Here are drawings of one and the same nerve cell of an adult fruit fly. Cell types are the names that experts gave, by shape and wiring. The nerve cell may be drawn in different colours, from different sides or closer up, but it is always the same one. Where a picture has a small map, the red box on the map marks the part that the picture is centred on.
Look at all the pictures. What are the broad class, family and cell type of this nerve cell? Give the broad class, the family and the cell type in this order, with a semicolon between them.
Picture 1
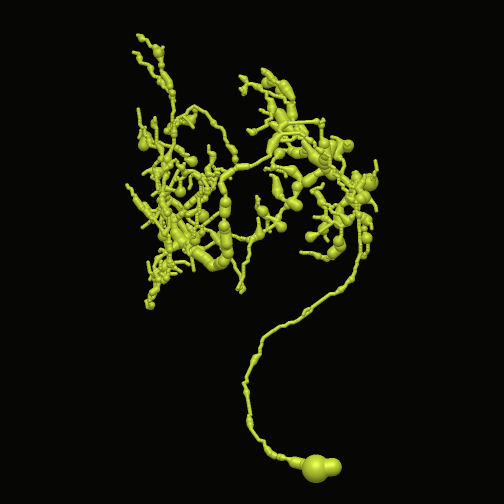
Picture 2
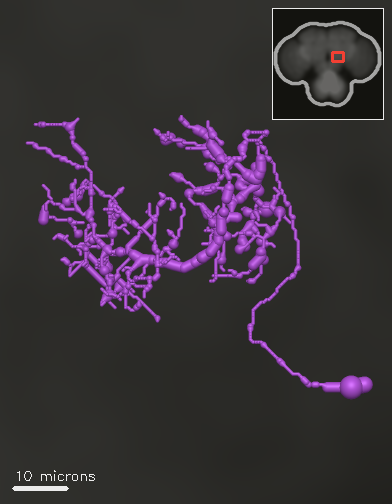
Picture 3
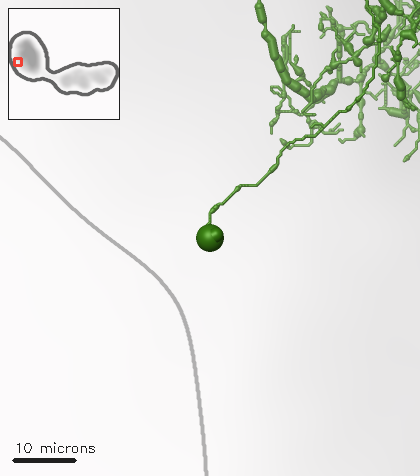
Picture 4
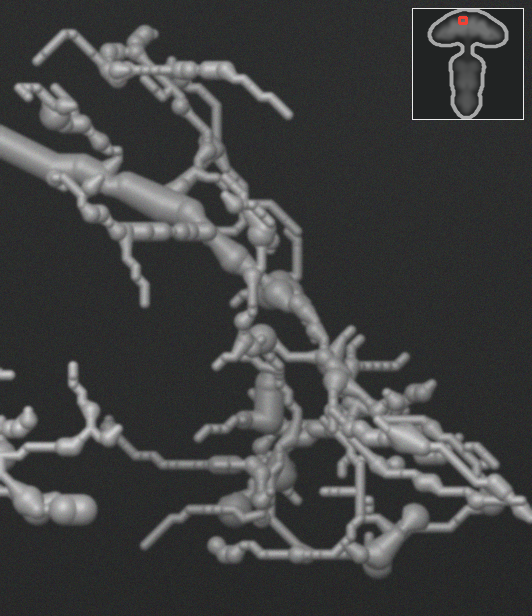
central-brain intrinsic neuron; hemilineage ALv2; v2LN49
